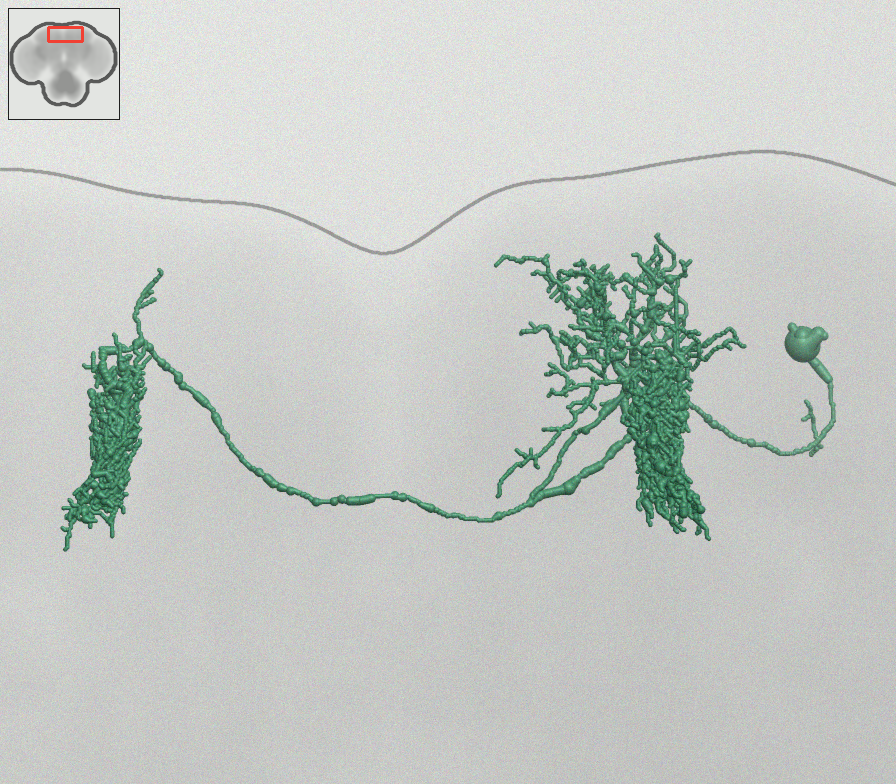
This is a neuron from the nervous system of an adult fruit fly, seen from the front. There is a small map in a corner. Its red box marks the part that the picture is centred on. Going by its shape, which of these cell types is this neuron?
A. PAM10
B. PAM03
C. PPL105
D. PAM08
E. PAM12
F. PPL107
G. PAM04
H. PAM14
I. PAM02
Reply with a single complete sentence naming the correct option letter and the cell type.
The neuron is categorized as cell type PPL105, option C.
